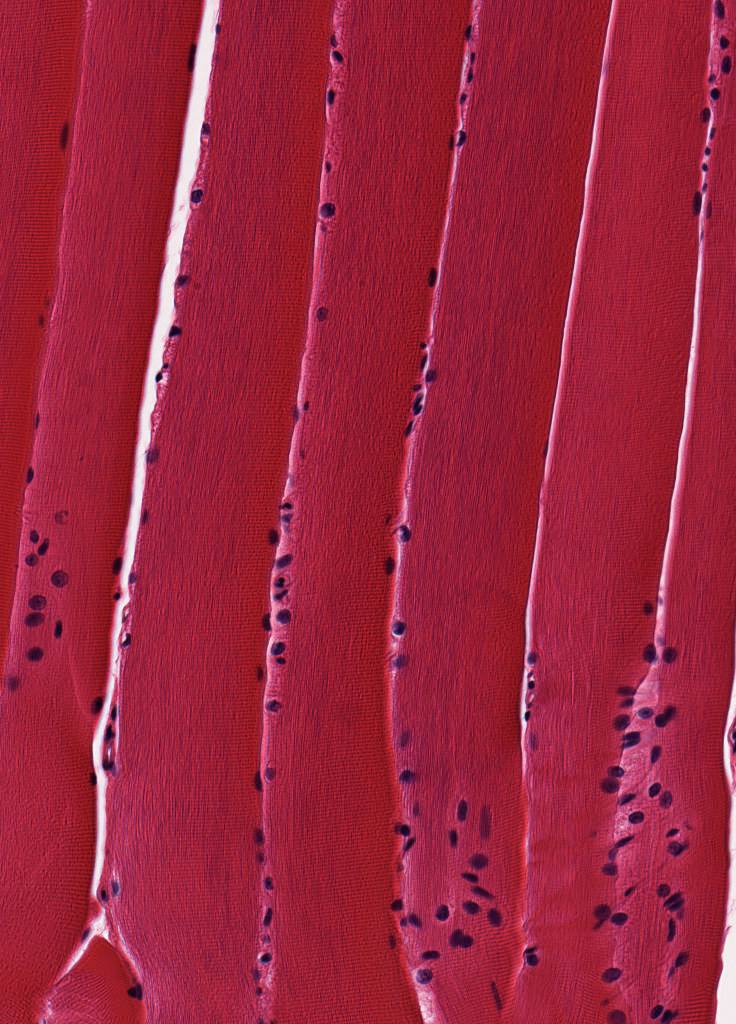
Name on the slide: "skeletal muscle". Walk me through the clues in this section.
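Taking this as skeletal muscle, I check the fibres first: they are unbranched, which fits.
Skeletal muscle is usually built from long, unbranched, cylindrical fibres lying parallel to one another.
Next, most of the nuclei lie at the edges of the fibres, and that goes with it too.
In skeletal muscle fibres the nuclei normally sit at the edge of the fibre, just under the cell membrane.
The nuclei themselves are small, dark purple and oval to elongated. Between the fibres, the connective tissue is scant and thin.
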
